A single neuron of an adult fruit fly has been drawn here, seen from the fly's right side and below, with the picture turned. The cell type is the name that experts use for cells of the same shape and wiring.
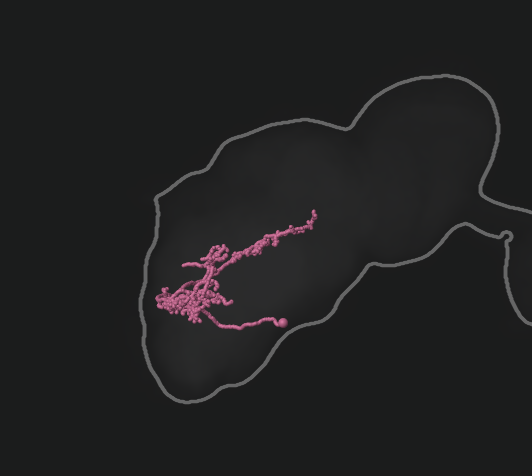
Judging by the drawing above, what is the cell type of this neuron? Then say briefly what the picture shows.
It is of cell type pC1_2c. Its broad class is central-brain intrinsic neuron. As drawn here it is wider than it is tall.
